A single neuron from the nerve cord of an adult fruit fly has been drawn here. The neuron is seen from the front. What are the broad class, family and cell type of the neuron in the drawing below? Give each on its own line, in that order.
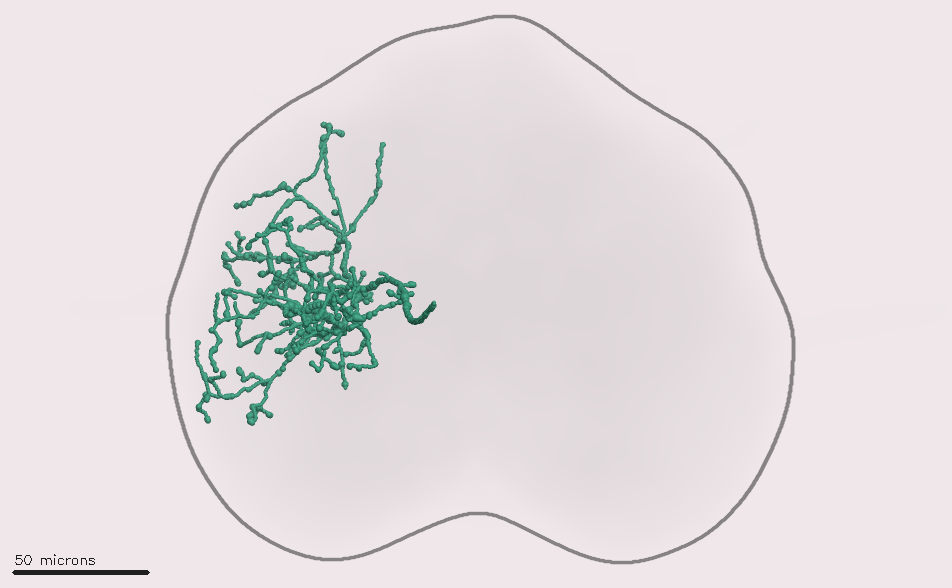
descending neuron
DNge
DNge063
